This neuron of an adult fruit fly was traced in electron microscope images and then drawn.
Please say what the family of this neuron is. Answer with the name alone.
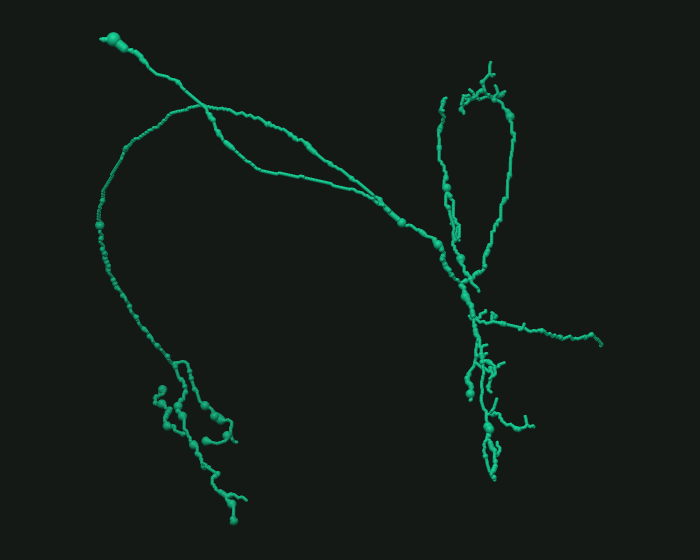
hemilineage SLPa&l1_lateral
